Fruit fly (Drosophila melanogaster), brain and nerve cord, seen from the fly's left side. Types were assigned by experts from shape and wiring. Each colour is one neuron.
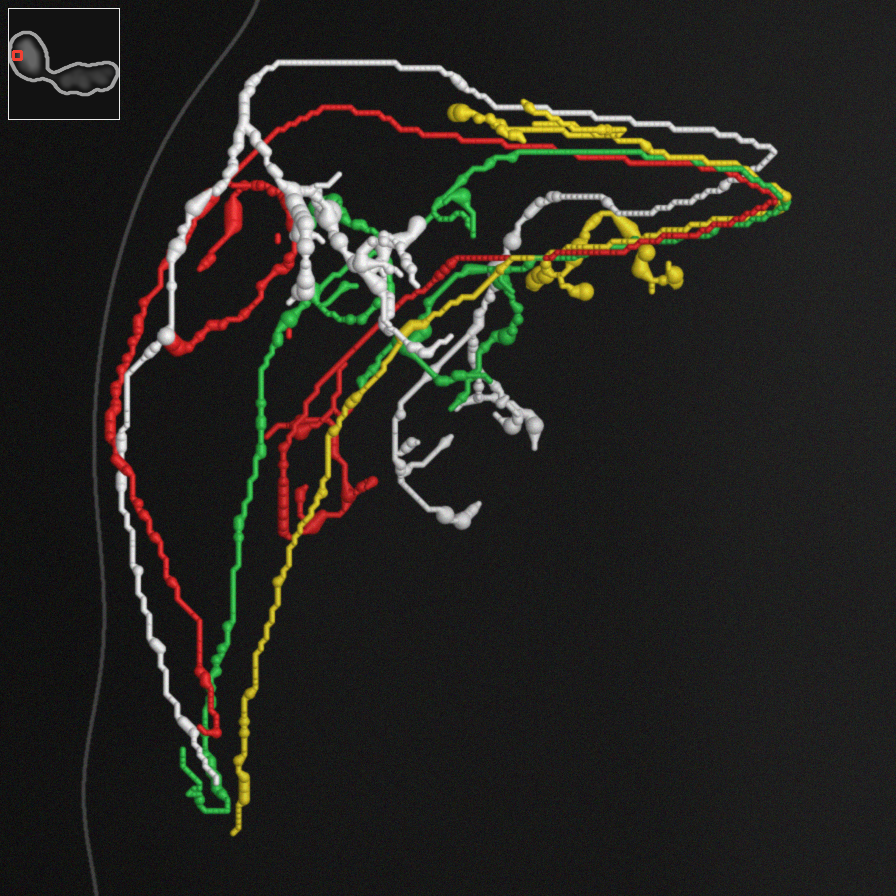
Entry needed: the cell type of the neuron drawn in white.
ORN_DC1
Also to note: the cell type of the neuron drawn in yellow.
ORN_DM3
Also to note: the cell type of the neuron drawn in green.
ORN_DM6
